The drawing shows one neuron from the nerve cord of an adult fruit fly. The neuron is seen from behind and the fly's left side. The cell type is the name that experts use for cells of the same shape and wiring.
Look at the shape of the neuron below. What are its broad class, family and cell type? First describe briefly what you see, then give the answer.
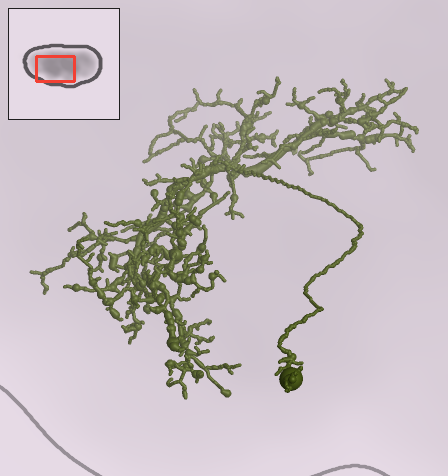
As drawn here it is about as wide as it is tall. This is a nerve-cord intrinsic neuron. The family is hemilineage 21A. Its cell type is IN21A028.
